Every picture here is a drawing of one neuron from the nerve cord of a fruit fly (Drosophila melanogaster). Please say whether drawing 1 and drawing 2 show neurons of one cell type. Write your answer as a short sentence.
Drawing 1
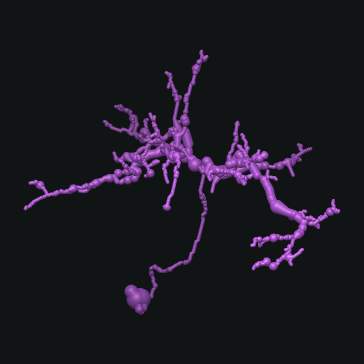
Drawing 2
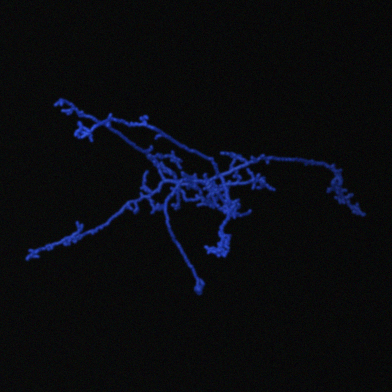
They are of different cell types.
